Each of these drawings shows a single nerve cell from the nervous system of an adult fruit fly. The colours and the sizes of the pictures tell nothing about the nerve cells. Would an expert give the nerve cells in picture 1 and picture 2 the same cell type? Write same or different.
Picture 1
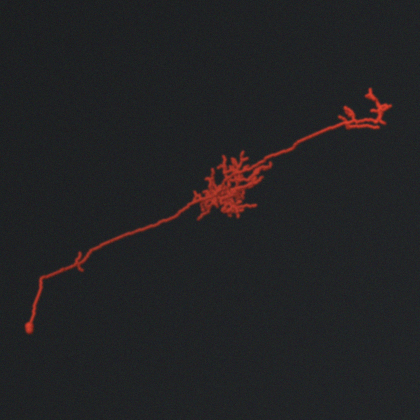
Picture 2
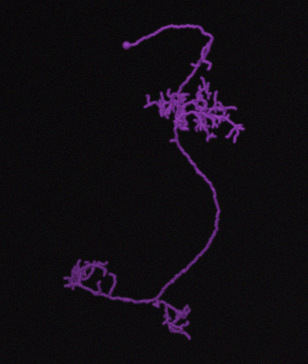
different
